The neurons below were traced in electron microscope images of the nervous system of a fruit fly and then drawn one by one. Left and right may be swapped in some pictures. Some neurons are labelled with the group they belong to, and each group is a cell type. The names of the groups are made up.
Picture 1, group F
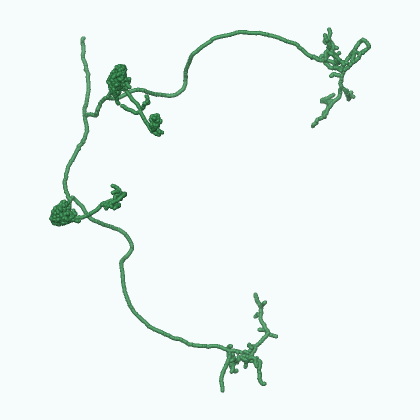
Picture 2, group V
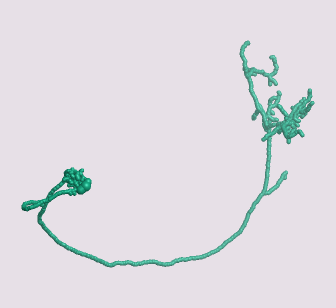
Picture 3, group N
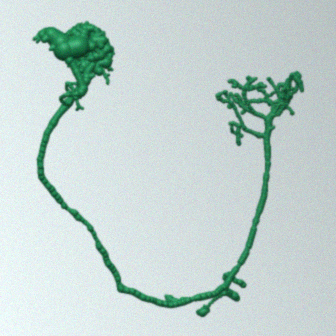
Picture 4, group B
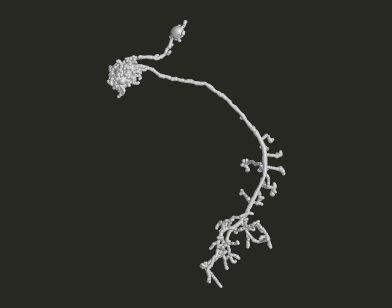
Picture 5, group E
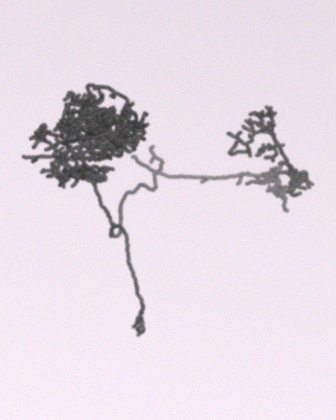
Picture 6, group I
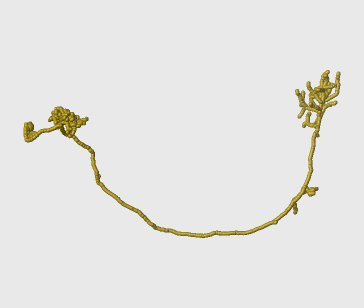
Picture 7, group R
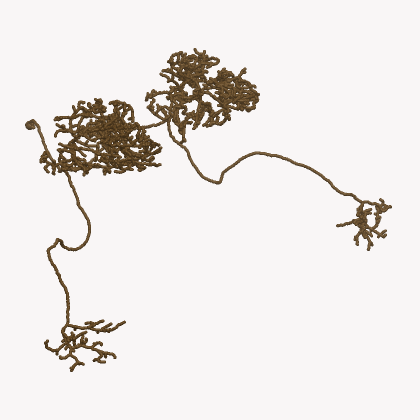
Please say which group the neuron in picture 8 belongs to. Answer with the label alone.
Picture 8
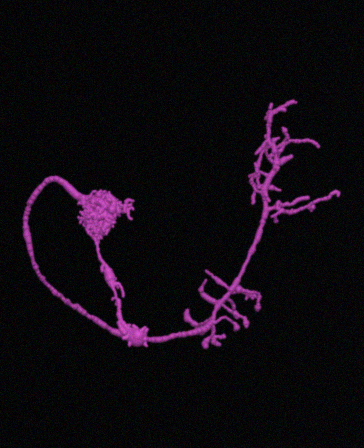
group B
